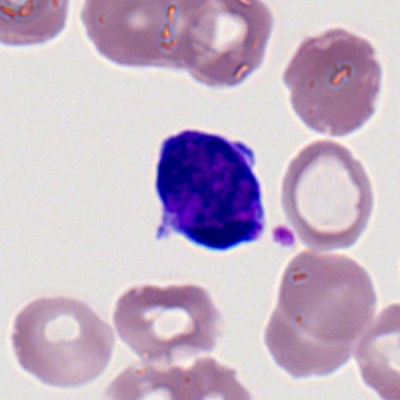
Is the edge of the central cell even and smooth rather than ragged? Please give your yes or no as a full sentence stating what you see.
No, the cell lacks a smooth edge; its outline is rough.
